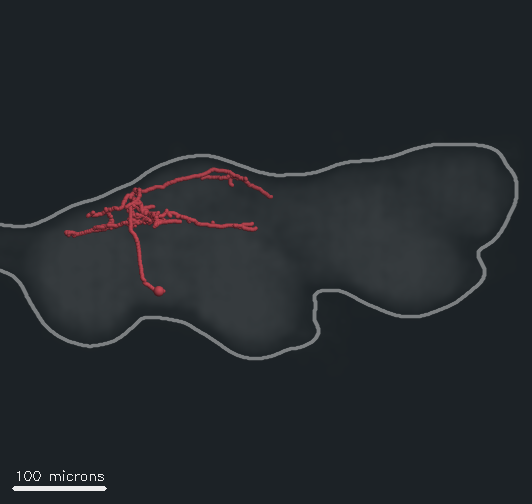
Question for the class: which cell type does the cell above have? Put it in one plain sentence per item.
The cell type is IN12A046_a.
